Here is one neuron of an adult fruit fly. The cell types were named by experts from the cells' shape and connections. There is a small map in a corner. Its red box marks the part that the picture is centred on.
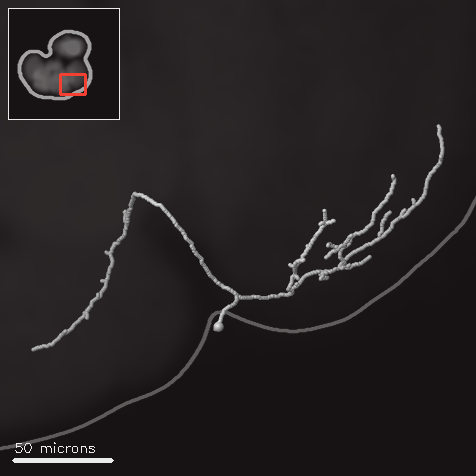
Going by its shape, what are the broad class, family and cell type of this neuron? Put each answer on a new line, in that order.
visual projection neuron
MeVP
MeVP15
